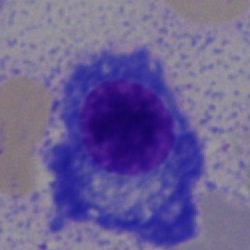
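Plasma cell, and where the nucleus sits catches my eye first: in the upper part of the cell, with most of the cytoplasm below it. Its chromatin is dark purple and densely stained. The cytoplasm is abundant and deep blue, and beneath the nucleus I see a paler, mottled area.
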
